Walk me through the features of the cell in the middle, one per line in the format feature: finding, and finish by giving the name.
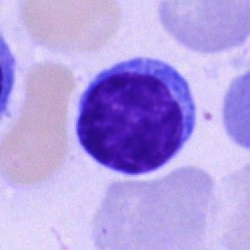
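Chromatin: dark purple, coarsely clumped, lighter patches between the clumps
Cytoplasm: a thin rim, widest on the right side
Granules: none visible in the cytoplasm
Vacuoles: none visible either
Name: lymphocyte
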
